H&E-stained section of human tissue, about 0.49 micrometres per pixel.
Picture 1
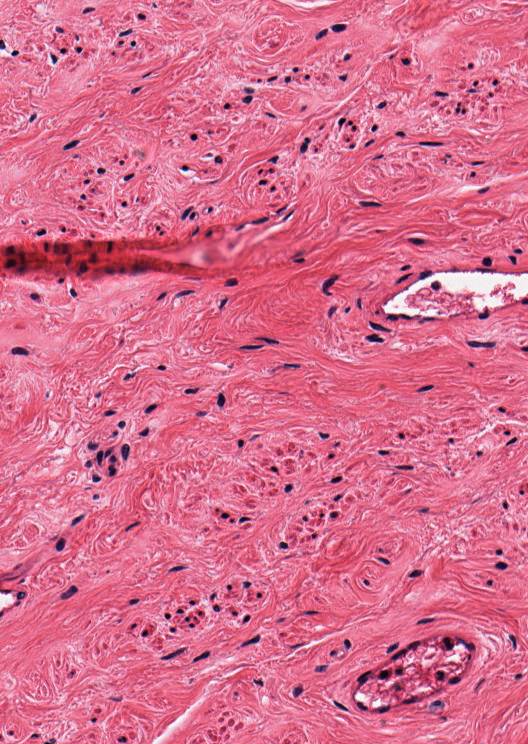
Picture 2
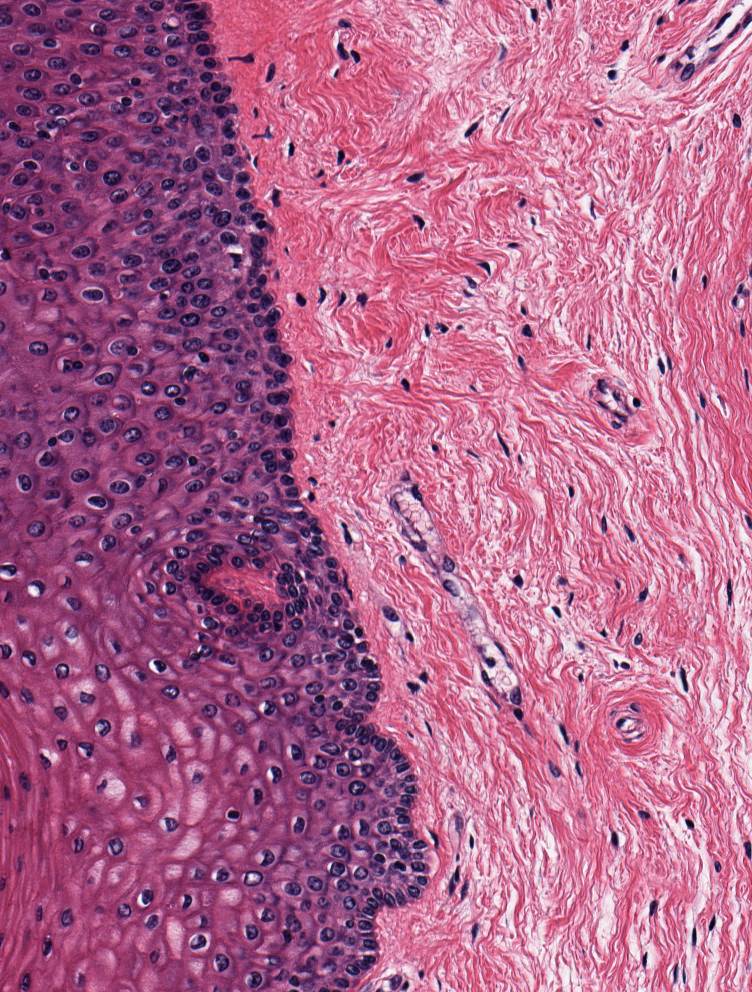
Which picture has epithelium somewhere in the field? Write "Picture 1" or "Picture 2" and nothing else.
Picture 2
